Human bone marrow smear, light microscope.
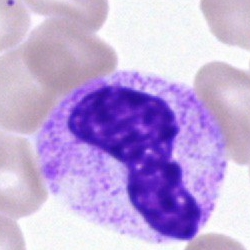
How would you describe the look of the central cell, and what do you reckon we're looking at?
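An elongated nucleus runs diagonally across the cell from upper left to lower right. Its chromatin is dark purple and coarsely clumped. The cytoplasm is abundant and pale lilac, with fine purple granules scattered through all of it. The cell is a band neutrophil.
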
